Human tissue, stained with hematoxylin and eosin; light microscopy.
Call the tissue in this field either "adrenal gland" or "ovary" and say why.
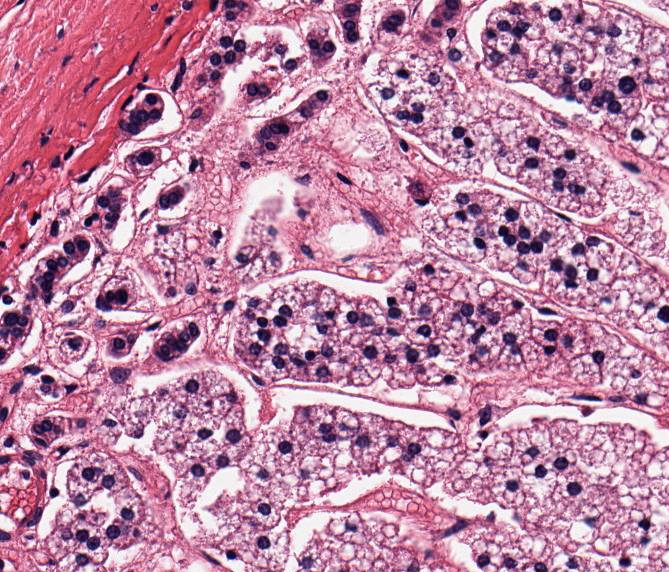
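Adrenal gland.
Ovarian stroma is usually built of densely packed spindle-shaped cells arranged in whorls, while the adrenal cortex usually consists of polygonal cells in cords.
Most cells here have pale, finely vacuolated, foamy cytoplasm and small, round, darkly stained nuclei, unlike spindle-shaped ovarian stromal cells. A band of dense, bright pink fibrous tissue crosses the upper left corner.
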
